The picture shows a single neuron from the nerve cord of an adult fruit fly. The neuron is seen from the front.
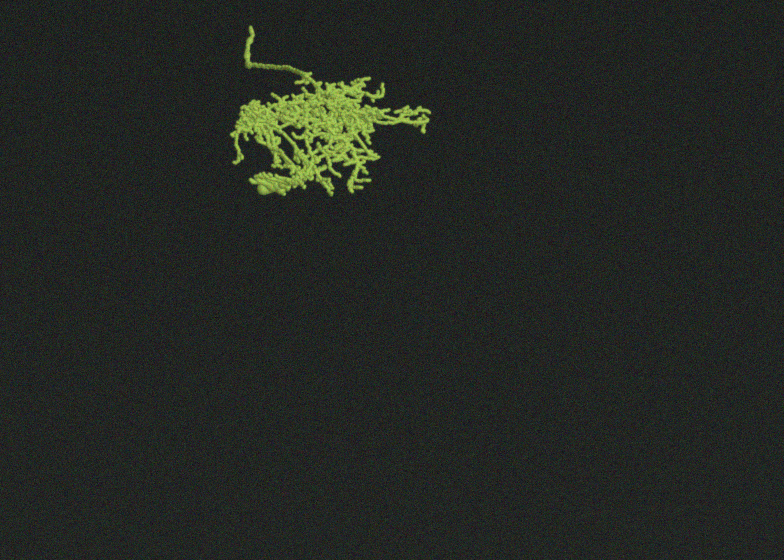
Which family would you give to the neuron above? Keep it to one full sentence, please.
Family hemilineage 03B is assigned to this neuron.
